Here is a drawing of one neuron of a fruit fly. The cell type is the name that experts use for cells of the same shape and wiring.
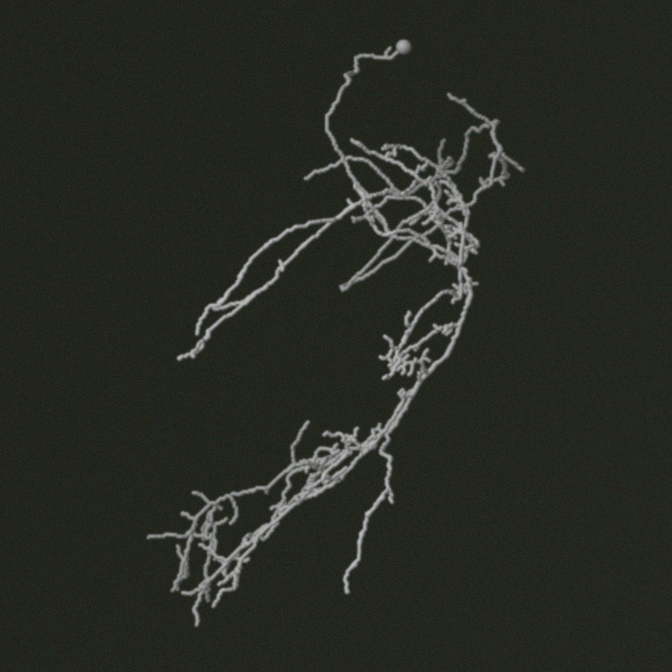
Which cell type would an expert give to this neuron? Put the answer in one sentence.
The cell type is CRE039.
